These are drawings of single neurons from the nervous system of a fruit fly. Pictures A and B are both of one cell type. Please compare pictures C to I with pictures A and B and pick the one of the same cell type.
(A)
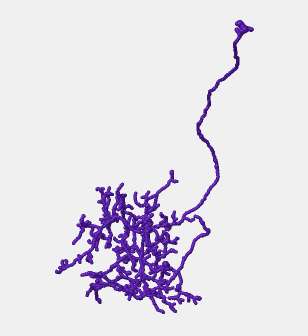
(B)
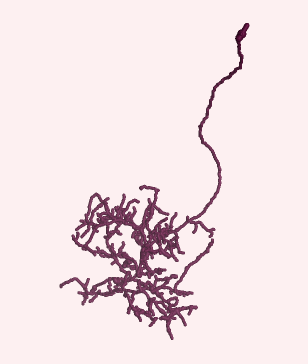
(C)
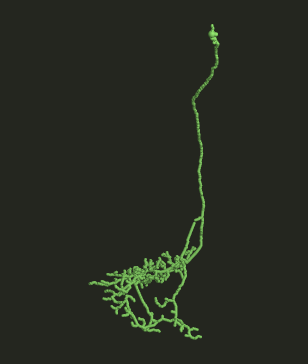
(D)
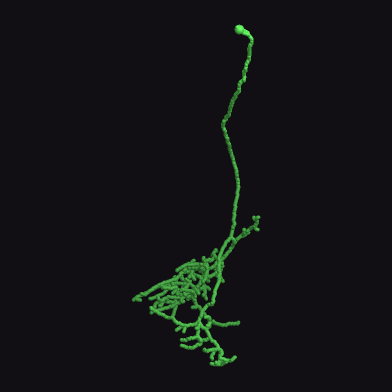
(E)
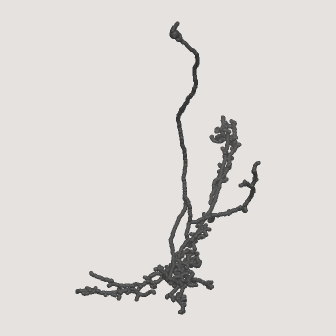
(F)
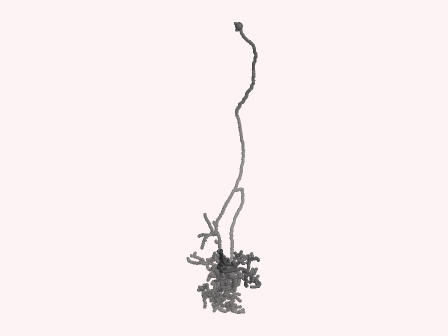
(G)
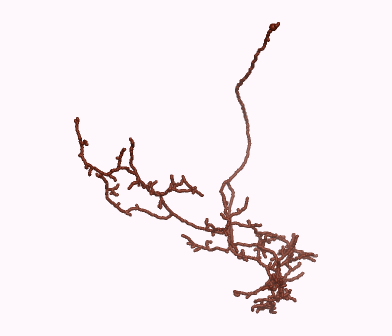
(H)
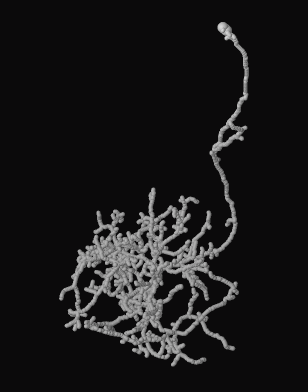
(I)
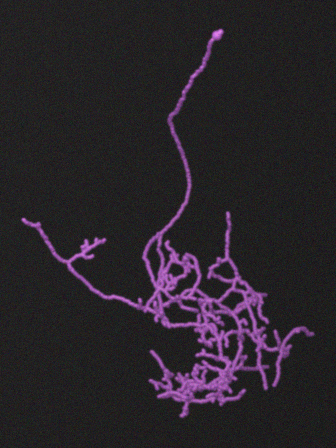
H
